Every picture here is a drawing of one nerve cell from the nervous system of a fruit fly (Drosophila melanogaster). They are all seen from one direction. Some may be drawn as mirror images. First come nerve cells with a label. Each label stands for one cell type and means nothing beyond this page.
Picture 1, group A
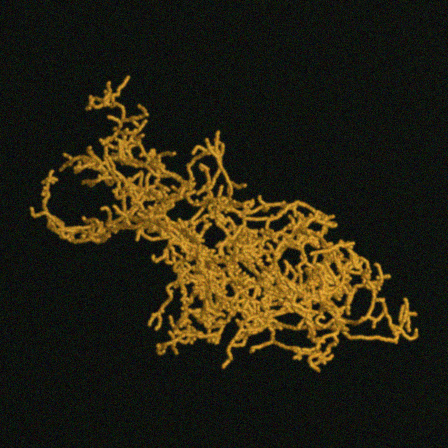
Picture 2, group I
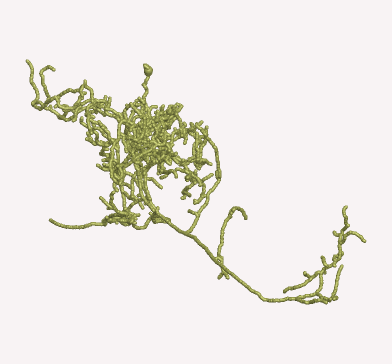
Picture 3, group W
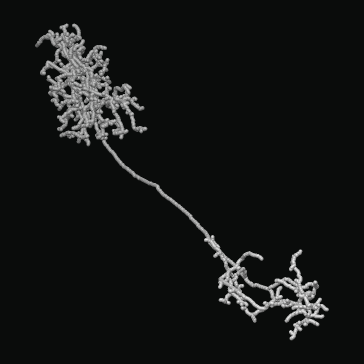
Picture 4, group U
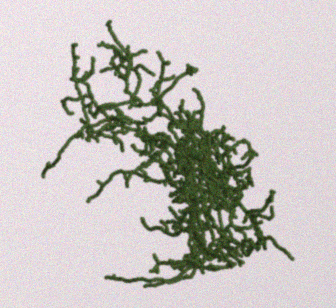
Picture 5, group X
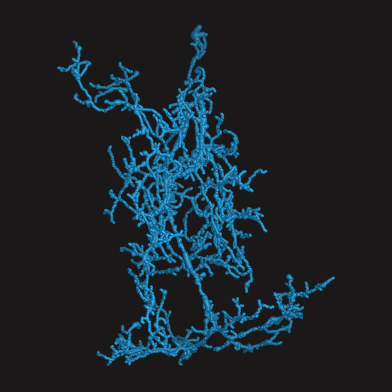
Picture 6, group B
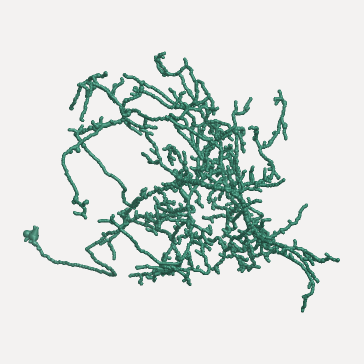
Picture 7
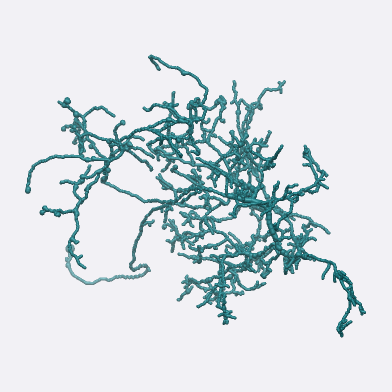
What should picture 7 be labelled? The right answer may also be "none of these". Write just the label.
group B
